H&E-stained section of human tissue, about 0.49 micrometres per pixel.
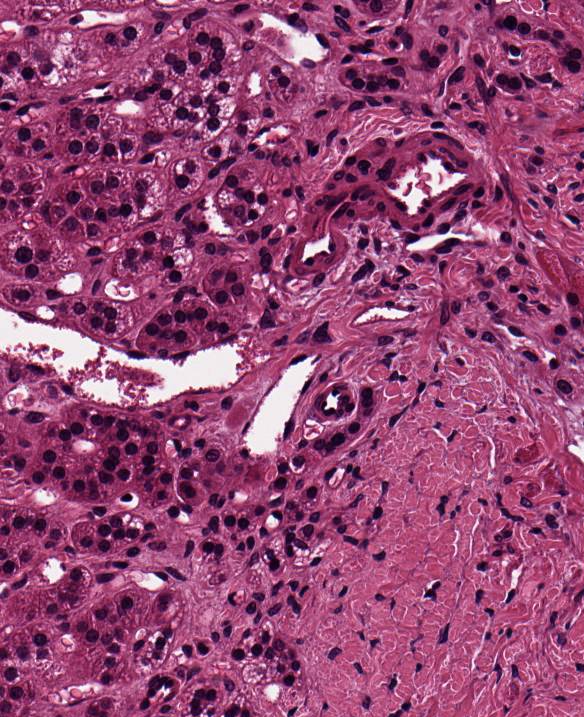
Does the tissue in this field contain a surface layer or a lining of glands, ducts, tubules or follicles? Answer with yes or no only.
Yes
